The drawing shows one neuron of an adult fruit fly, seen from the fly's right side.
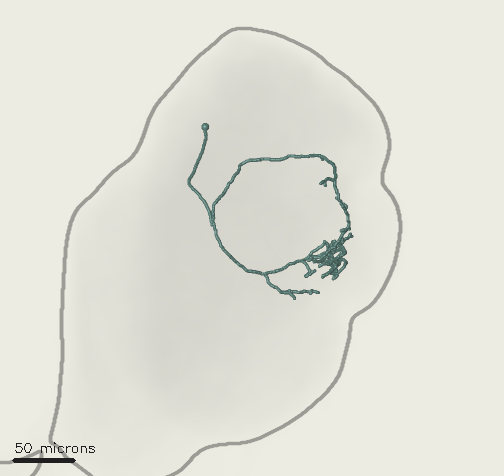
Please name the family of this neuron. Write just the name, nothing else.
hemilineage VPNp&v1_posterior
